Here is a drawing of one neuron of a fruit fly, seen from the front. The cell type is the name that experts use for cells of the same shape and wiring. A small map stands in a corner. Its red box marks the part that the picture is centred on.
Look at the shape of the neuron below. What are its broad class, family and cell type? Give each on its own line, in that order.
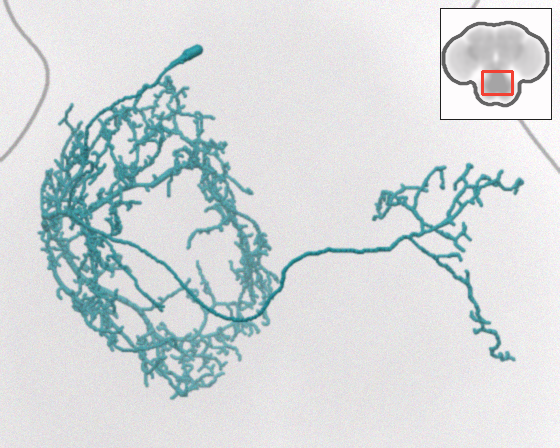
nerve-cord intrinsic neuron
hemilineage 18B
IN18B006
